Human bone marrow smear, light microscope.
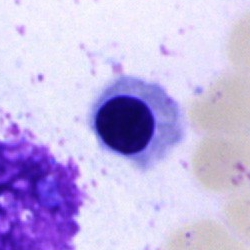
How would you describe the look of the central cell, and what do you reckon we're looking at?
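Off-centre nucleus, toward the left side of the cell. Chromatin dark and dense throughout the nucleus. Outline irregular, not smoothly round. No distinct granules in the cytoplasm. The cell is an erythroblast.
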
